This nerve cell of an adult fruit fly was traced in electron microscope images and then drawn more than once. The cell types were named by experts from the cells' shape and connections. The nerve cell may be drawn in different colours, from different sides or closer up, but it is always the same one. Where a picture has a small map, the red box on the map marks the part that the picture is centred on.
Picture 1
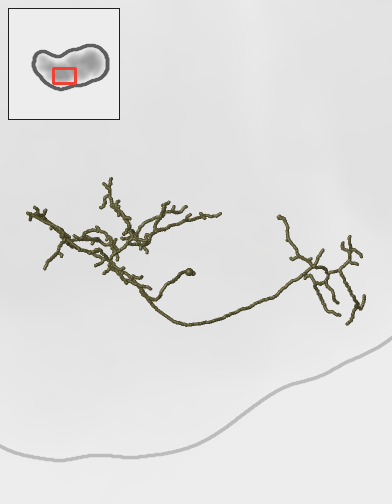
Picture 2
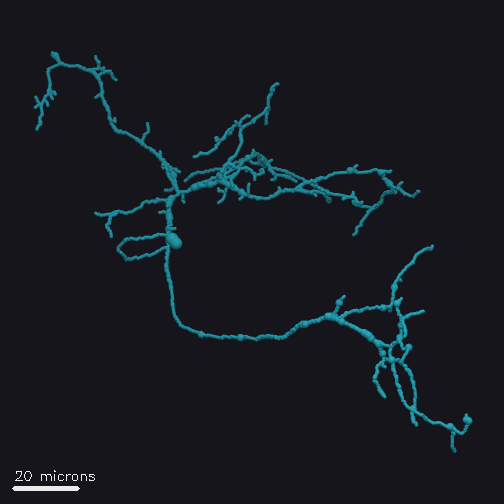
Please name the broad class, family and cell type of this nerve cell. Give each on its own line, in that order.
nerve-cord intrinsic neuron
hemilineage 01A
IN01A075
